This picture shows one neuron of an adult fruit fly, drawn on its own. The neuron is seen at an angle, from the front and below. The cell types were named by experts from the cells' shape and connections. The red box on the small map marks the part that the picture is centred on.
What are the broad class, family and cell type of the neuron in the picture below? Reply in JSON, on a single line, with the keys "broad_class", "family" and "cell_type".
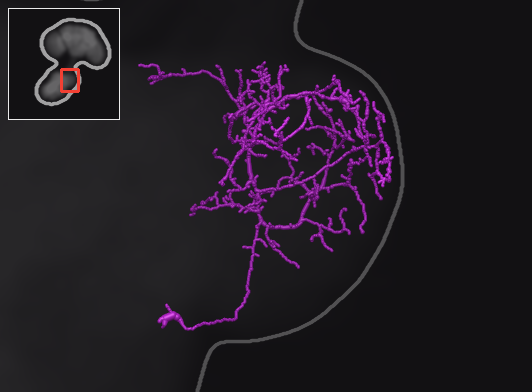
{"broad_class": "nerve-cord intrinsic neuron", "family": "hemilineage 04B", "cell_type": "IN04B015"}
